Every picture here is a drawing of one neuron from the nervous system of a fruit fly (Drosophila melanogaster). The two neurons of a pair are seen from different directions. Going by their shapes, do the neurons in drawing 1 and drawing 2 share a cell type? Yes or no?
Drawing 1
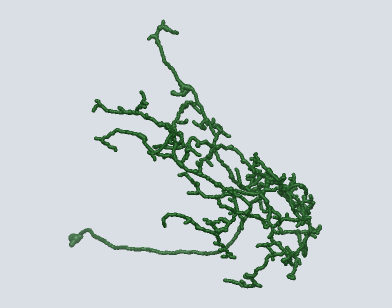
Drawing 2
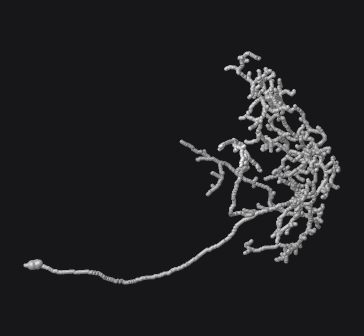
yes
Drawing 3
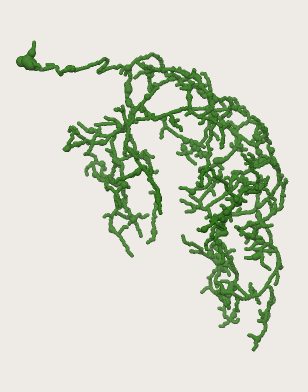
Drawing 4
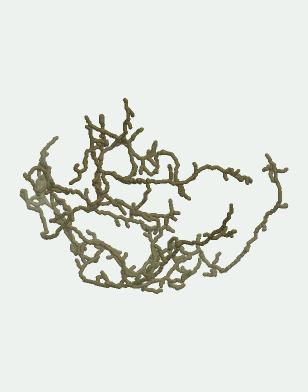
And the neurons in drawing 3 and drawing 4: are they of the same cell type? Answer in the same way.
yes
